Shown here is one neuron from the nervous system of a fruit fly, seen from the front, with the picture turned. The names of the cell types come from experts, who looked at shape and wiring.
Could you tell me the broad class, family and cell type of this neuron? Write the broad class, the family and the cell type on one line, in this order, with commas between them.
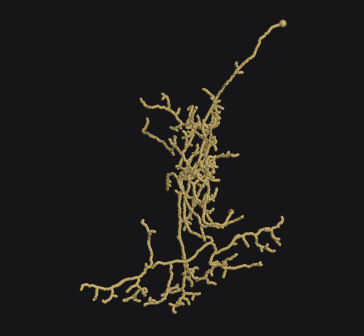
central-brain intrinsic neuron, hemilineage VESa1, VES099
